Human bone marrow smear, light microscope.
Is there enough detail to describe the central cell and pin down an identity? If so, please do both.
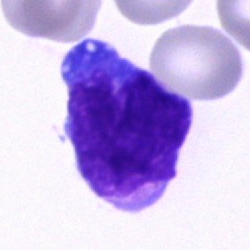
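See how the outline is irregular and angular. The nucleus fills most of the cell, leaving a thin cytoplasmic margin. A few small clear spots lie in the blue cytoplasm, upper left. The lower end shows a paler lilac zone. It is a blast.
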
